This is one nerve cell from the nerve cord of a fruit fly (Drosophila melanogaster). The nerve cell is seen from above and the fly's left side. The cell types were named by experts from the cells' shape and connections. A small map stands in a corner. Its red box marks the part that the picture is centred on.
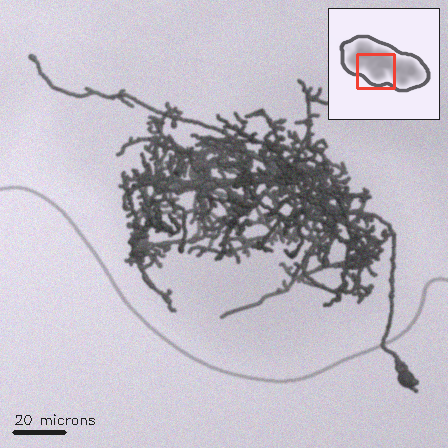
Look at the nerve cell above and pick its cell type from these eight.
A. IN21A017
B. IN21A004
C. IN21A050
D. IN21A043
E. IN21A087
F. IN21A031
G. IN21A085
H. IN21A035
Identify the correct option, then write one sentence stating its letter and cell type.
Cell type IN21A017, found in option A, is the type of the nerve cell.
